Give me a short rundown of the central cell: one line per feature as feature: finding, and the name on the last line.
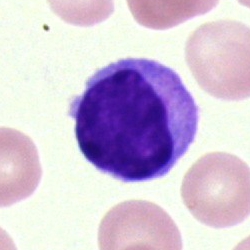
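Outline: round, edge mostly smooth
Nucleus: off-centre, toward the left
Cytoplasm: crescent, widest on the right
Edge: small pale bleb projecting on the left
Name: lymphocyte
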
